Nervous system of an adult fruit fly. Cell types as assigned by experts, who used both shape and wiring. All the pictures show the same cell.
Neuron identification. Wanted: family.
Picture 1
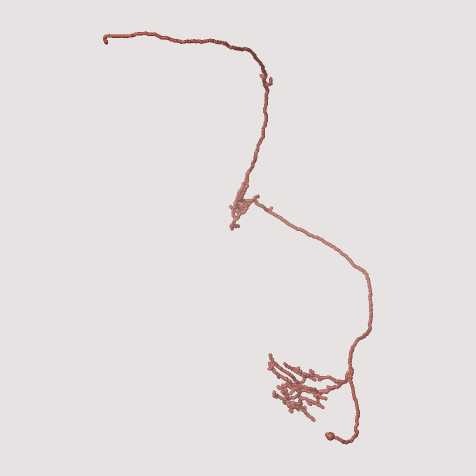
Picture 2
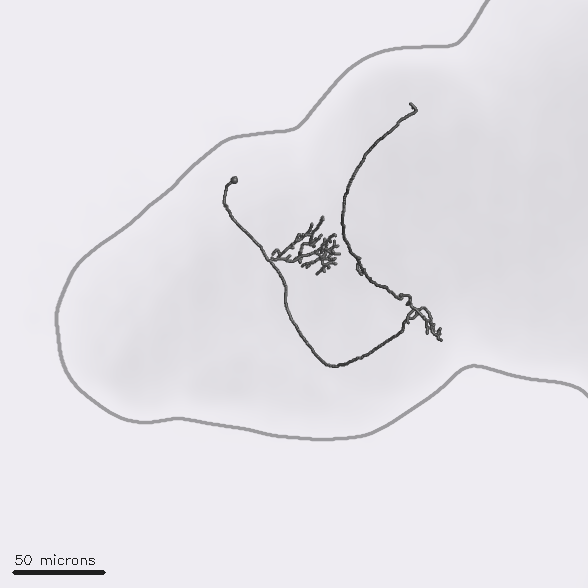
MeTu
